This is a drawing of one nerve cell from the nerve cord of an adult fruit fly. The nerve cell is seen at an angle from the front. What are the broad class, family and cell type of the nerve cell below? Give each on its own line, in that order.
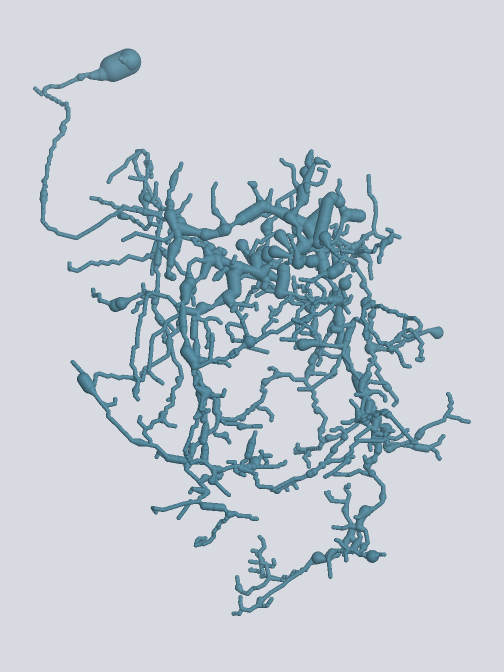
motor neuron of the nerve cord
MNad
MNad06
